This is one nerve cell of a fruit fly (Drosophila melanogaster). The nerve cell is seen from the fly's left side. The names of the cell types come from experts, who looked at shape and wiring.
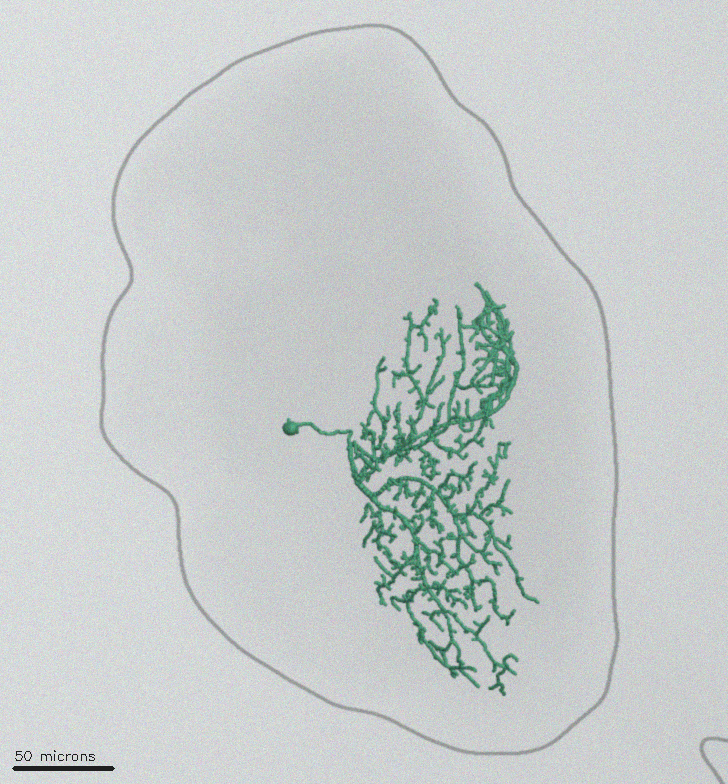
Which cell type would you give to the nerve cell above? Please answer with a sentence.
The cell type is MeVP59.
